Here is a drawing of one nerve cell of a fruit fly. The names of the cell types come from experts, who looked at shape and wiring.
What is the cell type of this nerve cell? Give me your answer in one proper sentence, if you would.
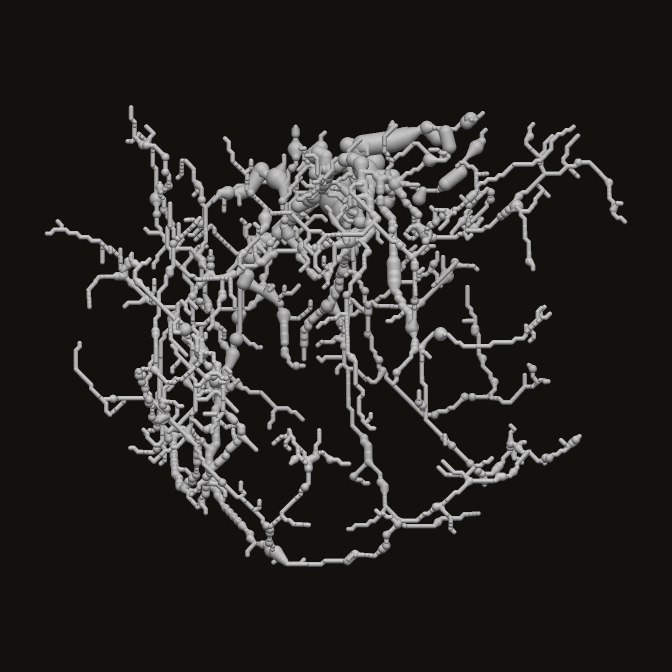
The nerve cell has INXXX268 as its cell type.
